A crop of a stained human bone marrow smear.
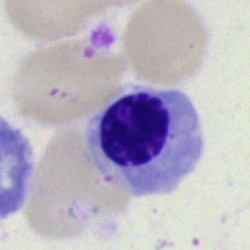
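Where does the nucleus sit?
Off-centre, toward the upper left of the cell.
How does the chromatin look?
Dark purple and coarsely clumped.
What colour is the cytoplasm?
Pale blue.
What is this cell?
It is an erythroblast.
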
